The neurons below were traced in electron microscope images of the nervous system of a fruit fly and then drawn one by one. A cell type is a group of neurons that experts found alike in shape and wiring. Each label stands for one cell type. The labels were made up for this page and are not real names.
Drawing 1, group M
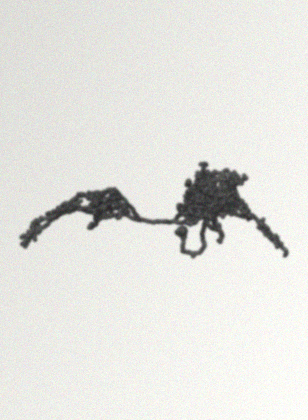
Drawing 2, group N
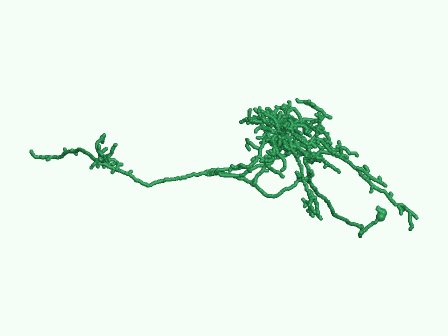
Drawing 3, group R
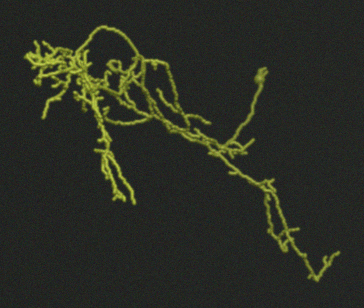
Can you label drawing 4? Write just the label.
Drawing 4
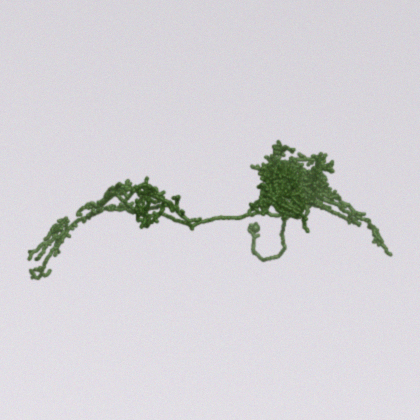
group M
